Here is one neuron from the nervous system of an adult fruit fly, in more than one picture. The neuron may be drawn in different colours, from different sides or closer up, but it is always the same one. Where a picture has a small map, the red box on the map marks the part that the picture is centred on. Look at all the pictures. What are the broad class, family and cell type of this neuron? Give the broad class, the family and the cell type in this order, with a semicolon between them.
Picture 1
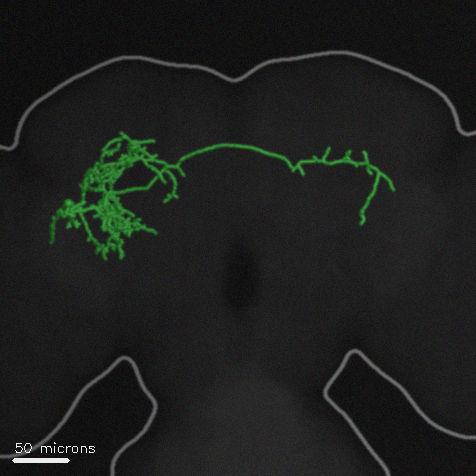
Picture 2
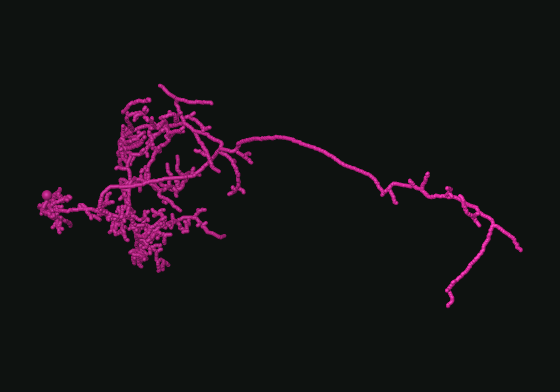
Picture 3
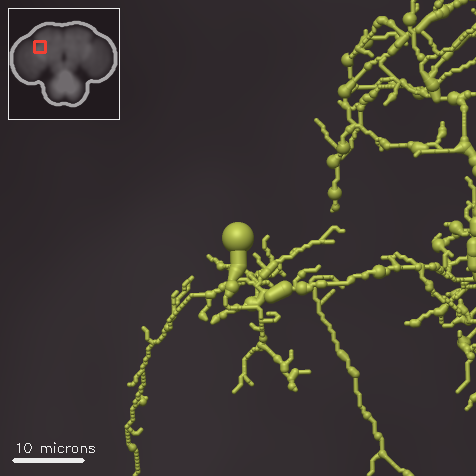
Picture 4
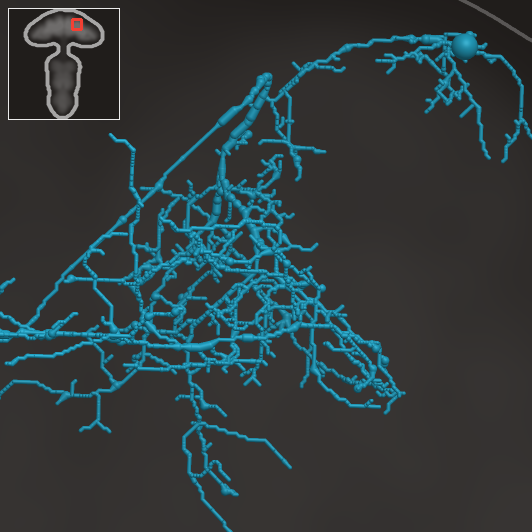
central-brain intrinsic neuron; hemilineage VLPa1_medial; AVLP729m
